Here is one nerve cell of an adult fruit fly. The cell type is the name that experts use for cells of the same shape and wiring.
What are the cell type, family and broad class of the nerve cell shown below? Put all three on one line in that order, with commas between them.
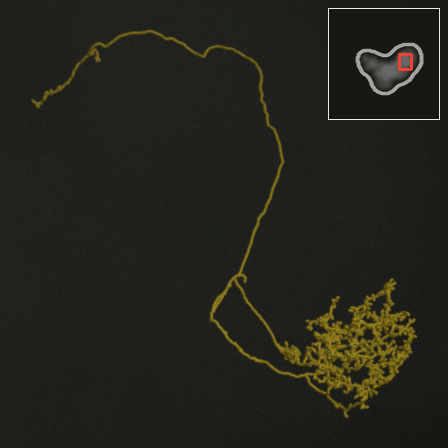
LC20b, LC, visual projection neuron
